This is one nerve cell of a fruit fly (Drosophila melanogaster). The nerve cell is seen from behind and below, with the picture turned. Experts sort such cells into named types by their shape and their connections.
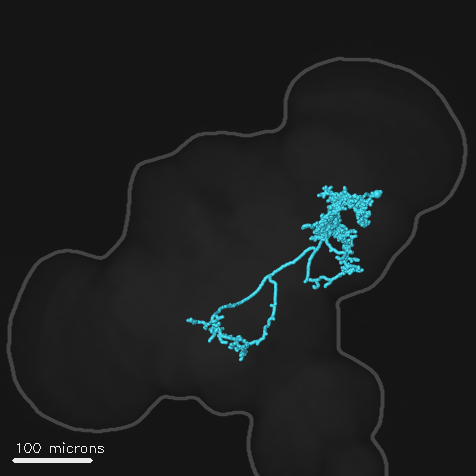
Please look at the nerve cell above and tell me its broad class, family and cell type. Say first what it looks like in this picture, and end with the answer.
The cell body can be seen on the right of the picture. By the scale bar it is about 250 microns wide in this view. Its broad class is central-brain intrinsic neuron. Its family is hemilineage SLPal2. It is of cell type aSP-g3Am.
